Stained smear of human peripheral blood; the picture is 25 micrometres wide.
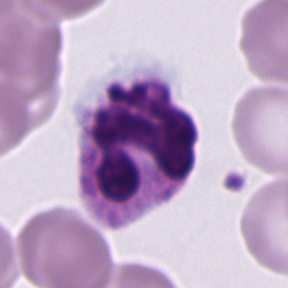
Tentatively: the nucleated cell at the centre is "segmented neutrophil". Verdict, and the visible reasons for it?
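Two checks decide: the cytoplasm is pale rather than deep blue, and it is filled with fine pink-violet granules. On that basis, segmented neutrophil fits.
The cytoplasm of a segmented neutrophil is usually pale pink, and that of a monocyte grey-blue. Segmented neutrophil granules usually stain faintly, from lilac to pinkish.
Both points therefore count for segmented neutrophil and against monocyte. Next, no nucleoli can be seen in the nucleus.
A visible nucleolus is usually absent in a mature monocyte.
The missing nucleoli therefore do not separate the two names. The cell's upper edge is faint and ragged.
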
